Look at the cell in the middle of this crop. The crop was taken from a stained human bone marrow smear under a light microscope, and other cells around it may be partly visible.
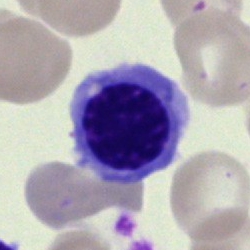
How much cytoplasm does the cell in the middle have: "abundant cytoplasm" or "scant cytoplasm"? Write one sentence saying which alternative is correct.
What surrounds the nucleus is a narrow rim of cytoplasm.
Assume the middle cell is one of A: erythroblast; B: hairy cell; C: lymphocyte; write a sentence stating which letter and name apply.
Option A, which names the central cell as an erythroblast, is correct.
